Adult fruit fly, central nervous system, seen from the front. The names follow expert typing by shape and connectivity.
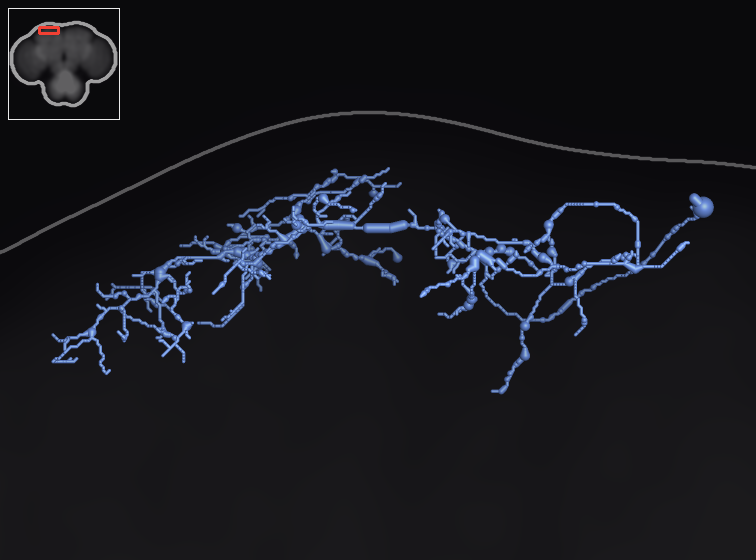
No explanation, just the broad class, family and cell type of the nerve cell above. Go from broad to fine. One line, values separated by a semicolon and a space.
central-brain intrinsic neuron; hemilineage SLPpm3; CB4110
